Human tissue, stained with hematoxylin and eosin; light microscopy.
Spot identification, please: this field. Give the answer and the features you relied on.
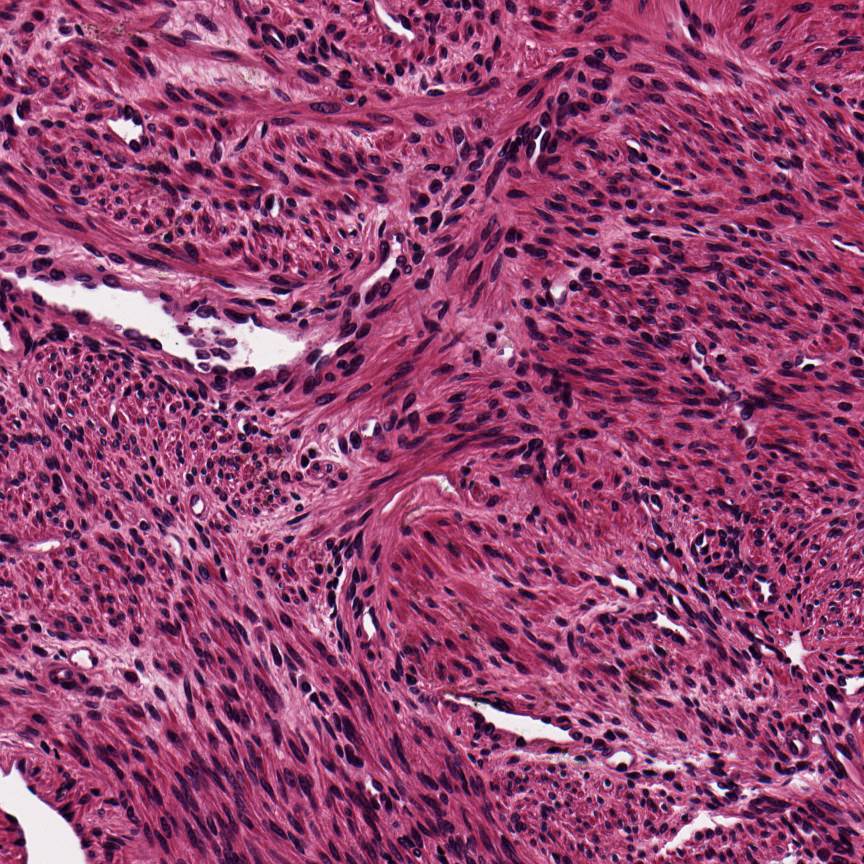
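What you have in front of you is smooth muscle. Notice how the spindle cells gather into bundles that interlace and run in many different directions across the whole field. Their cytoplasm is pink, eosinophilic and fibrillar, merging into long strands, and most nuclei are elongated and darkly stained.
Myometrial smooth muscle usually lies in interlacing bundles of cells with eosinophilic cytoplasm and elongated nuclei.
Now look for epithelium or glands: there are none anywhere in the field.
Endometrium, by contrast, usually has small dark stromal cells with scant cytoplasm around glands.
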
